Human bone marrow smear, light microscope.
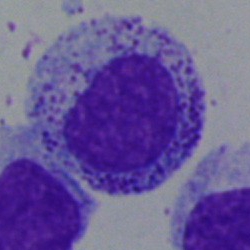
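Myelocyte. Outline roughly round. Numerous dark purple granules scattered through cytoplasm, pale greyish-blue between them. No clear vacuoles.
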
